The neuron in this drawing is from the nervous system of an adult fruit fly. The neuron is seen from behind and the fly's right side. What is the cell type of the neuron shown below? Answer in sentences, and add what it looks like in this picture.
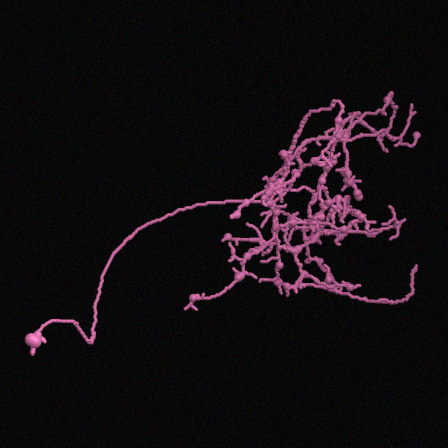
The cell type is IN04B105. It is a nerve-cord intrinsic neuron. Its cell body lies at the lower left of the picture. Dozens of branch ends can be seen.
